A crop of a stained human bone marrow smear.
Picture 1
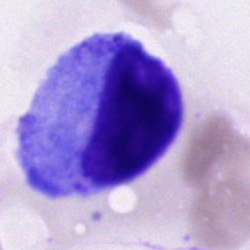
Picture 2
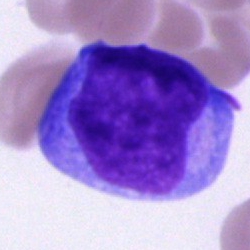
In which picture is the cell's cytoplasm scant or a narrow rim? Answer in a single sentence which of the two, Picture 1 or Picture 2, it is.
Scant cytoplasm is found in the cell of picture 2.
